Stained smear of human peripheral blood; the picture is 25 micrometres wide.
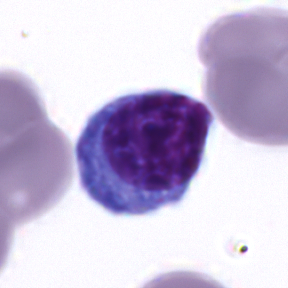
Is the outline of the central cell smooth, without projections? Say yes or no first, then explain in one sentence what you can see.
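Yes. The cell outline is rounded and smooth, without surface projections.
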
